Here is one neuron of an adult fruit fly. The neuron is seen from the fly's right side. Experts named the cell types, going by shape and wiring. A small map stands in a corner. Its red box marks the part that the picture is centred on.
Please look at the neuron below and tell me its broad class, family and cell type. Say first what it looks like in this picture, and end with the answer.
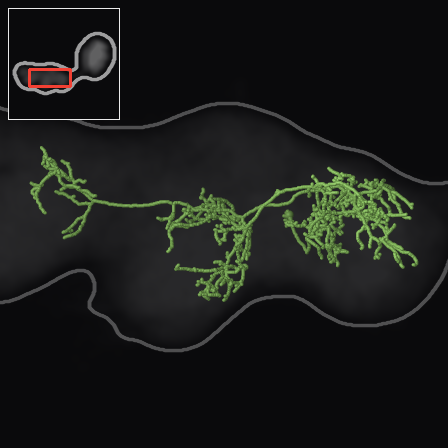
The picture shows dozens of branch ends. As drawn here it is more than twice as wide as it is tall. It is a nerve-cord intrinsic neuron. The family is hemilineage 03B. Its cell type is IN03B016.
